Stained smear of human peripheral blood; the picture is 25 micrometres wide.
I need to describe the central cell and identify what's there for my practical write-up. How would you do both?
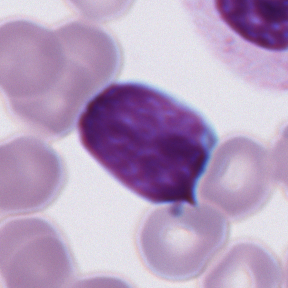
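To start with size: the cell measures about 13 by 9 micrometres. The nucleus is oval, about 12 by 8 micrometres, with no indentation or lobes. Cytoplasm appears only as a very thin, pale bluish rim, seen mainly along the right edge. One further point: a small pointed tip projects from the lower right corner of the cell. The cell is a typical lymphocyte.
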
